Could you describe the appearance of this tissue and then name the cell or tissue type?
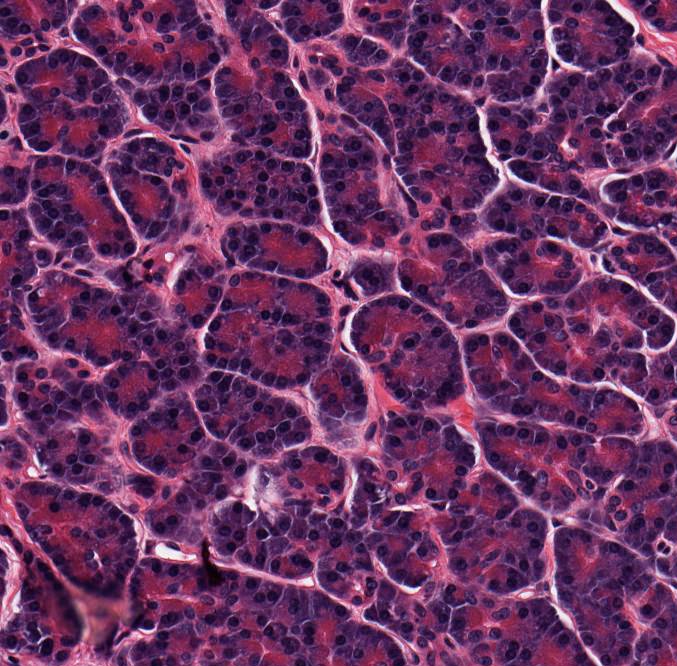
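Each acinar cell has a round, dark nucleus set toward its base. The cytoplasm of these cells is purple at the base and turns pink toward the centre of each acinus. Thin strands of pink fibrous stroma run between the clusters of acini, and no fat cells appear in the field. The tissue is pancreas.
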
